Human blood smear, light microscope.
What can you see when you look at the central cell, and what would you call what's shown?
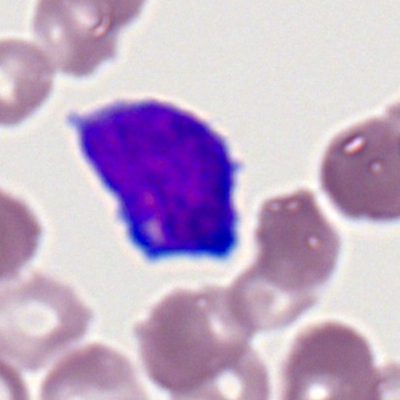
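Notice first how the nucleus fills almost the whole cell. Its chromatin is dark purple and densely stained, with a slightly mottled texture. In the lower left part of the nucleus there's a small pale spot. And at the upper left corner of the cell, a small pointed tag sticks out. So what you have here is a myeloblast.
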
